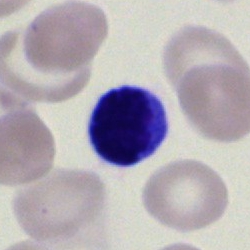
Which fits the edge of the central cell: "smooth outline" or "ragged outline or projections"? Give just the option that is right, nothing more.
Smooth outline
